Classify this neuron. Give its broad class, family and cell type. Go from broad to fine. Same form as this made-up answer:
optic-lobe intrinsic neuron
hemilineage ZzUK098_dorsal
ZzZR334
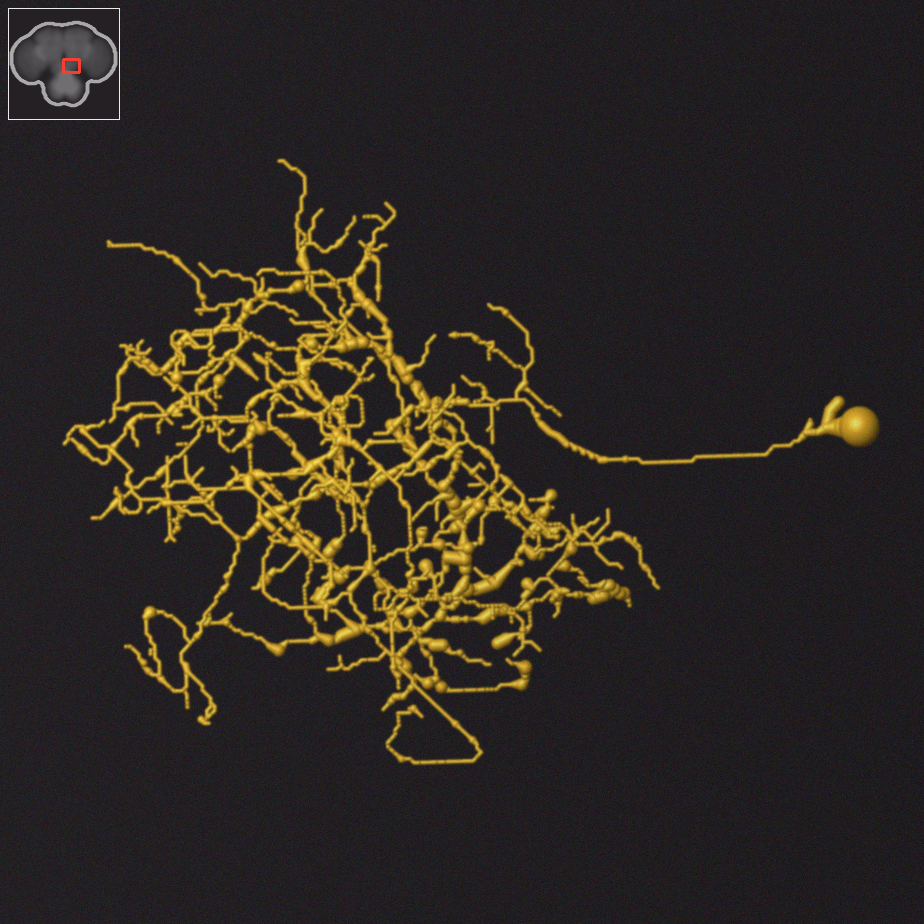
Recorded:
central-brain intrinsic neuron
hemilineage TRdl_b
GNG237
